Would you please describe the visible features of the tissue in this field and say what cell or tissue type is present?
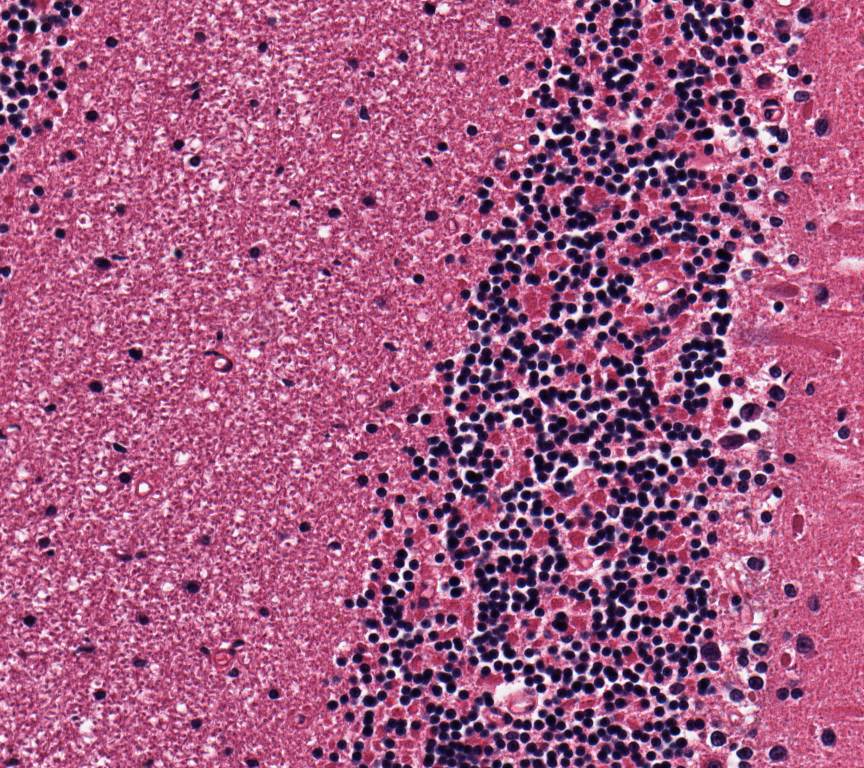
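Dense band: small round darkly stained nuclei, closely crowded, very little visible cytoplasm. Among them, small irregular pink islands free of nuclei. Left: pale pink zone, only sparse, widely scattered small dark nuclei. No epithelium or glands. Cerebellum.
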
